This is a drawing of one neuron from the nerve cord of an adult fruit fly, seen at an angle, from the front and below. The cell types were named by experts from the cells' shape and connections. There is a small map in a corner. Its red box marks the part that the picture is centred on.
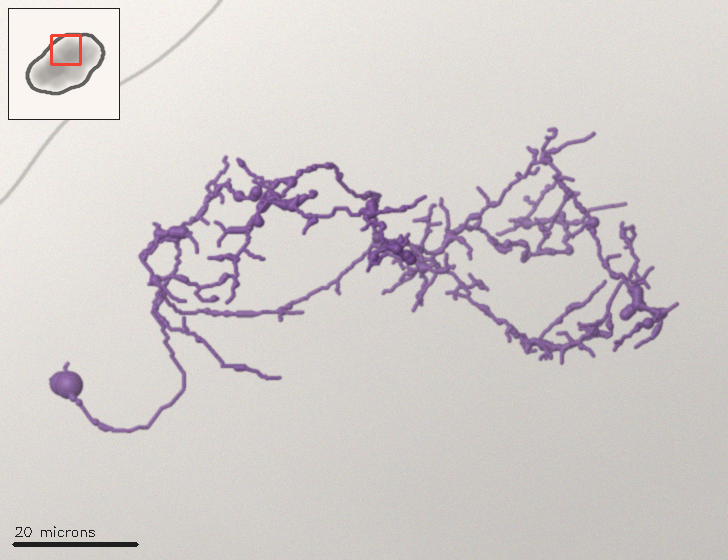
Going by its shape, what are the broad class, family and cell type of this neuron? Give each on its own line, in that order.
nerve-cord intrinsic neuron
hemilineage 21A
IN21A096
